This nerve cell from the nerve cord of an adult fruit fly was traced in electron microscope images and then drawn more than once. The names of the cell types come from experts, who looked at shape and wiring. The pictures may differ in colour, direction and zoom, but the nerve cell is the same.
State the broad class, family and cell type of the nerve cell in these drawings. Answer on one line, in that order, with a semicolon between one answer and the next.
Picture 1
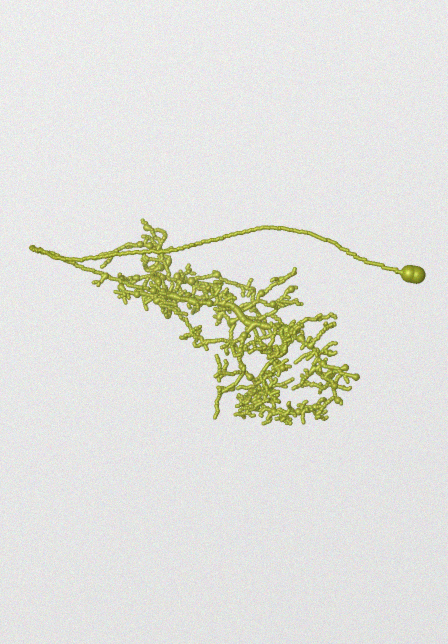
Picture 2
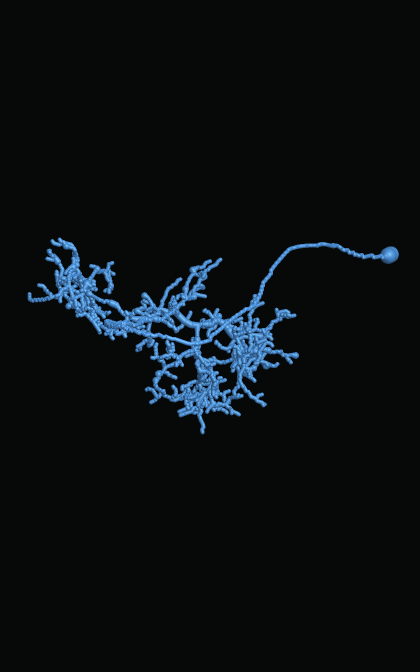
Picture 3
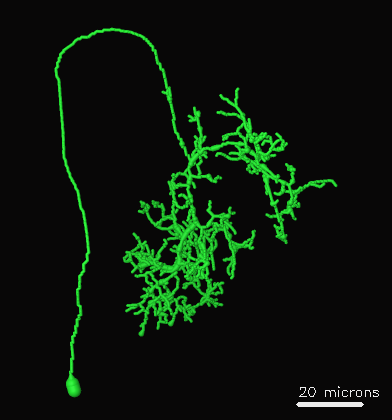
nerve-cord intrinsic neuron; hemilineage 12B; IN12B043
